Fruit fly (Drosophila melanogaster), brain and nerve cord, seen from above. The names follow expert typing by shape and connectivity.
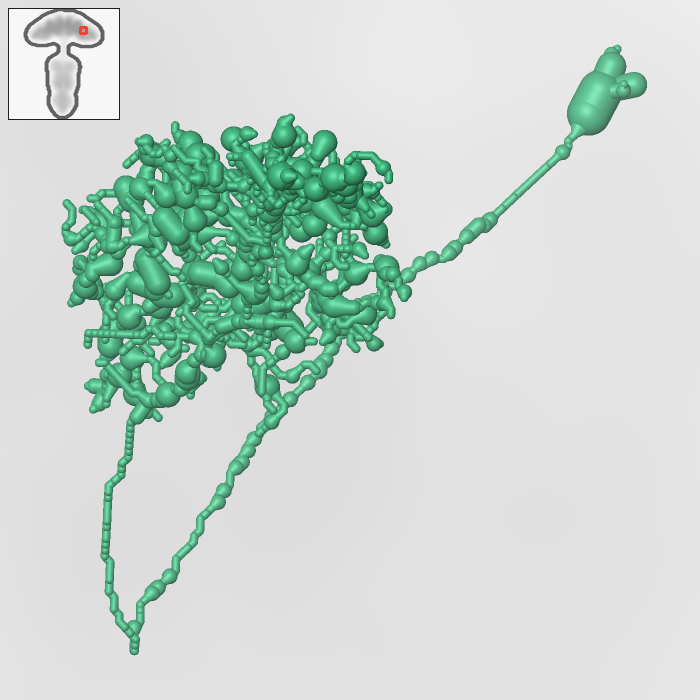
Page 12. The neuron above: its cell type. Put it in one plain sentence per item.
The cell type is Pm10.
